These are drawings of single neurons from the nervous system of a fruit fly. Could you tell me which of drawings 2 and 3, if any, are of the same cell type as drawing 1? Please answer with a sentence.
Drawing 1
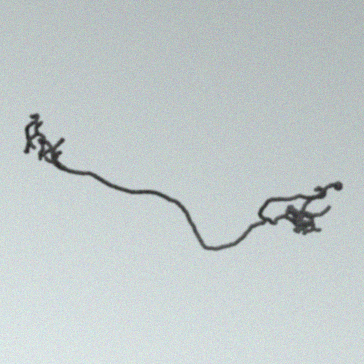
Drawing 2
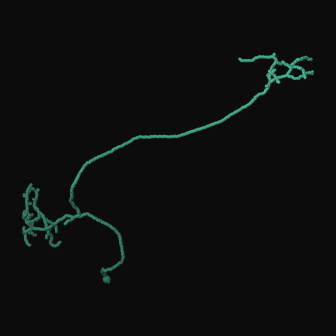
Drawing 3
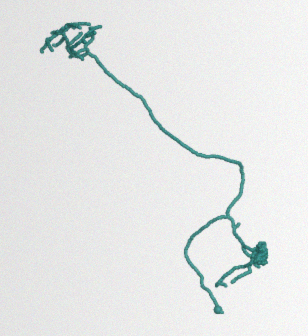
Drawing 2 and drawing 3 are of the same cell type.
